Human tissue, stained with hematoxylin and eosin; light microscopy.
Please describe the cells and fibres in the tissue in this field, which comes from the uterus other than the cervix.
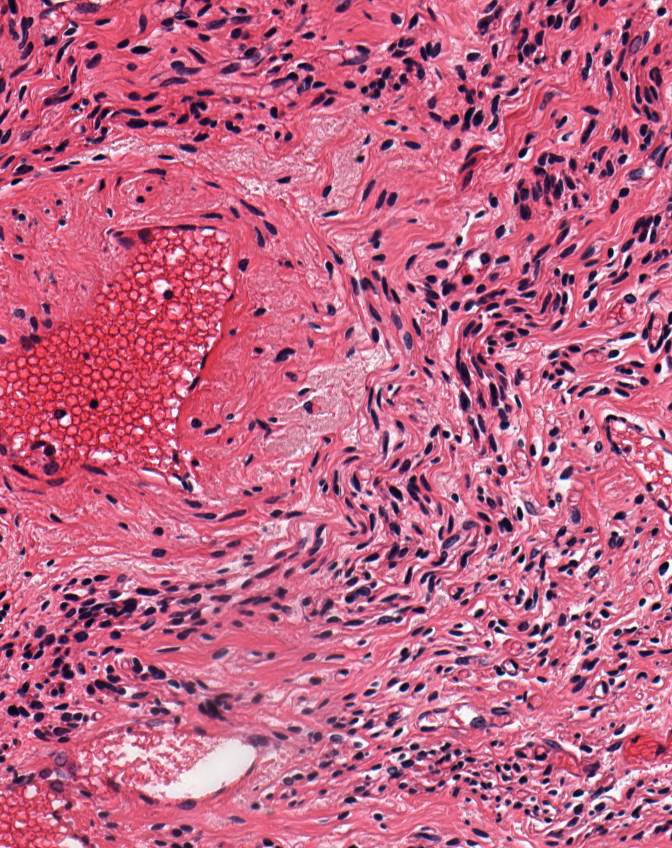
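Spindle cells fill the field, denser in the right half and lower part than at the upper left. Nuclei are elongated and dark-staining, many wavy or tapered; cytoplasm is indistinct. Cells and fibres run in short, curving, wavy bundles, not straight parallel rows.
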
